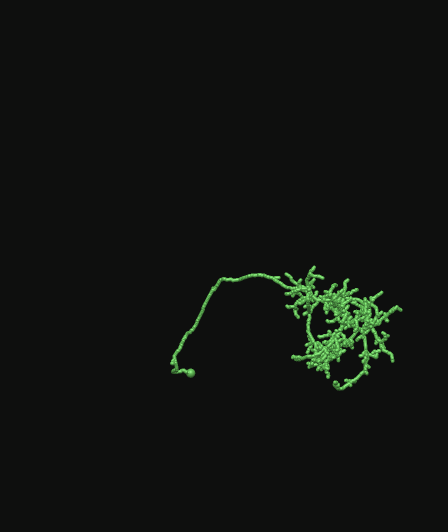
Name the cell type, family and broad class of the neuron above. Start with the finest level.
IN12B026; hemilineage 12B; nerve-cord intrinsic neuron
